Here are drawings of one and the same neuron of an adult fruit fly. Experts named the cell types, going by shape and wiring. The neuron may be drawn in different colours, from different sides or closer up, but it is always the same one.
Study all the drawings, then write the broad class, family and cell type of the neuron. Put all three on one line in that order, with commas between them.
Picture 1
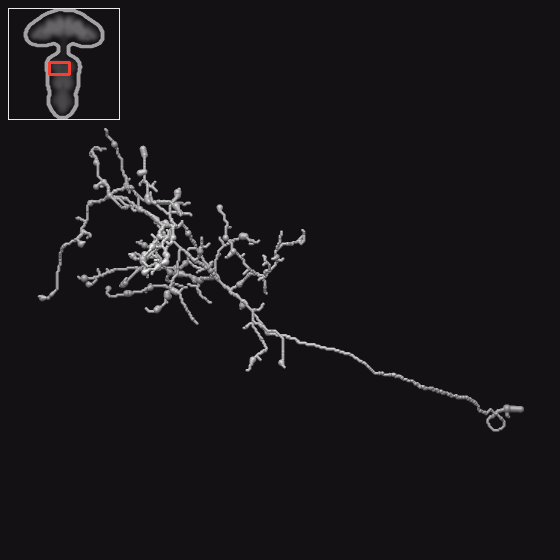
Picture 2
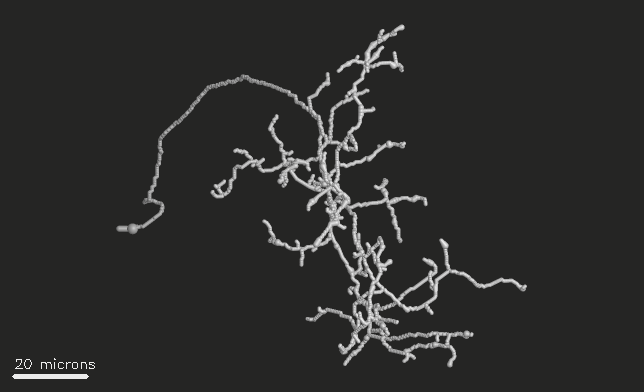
nerve-cord intrinsic neuron, hemilineage 12B, IN12B058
